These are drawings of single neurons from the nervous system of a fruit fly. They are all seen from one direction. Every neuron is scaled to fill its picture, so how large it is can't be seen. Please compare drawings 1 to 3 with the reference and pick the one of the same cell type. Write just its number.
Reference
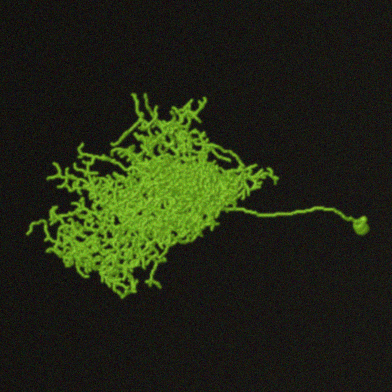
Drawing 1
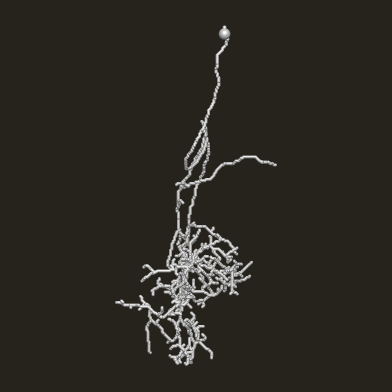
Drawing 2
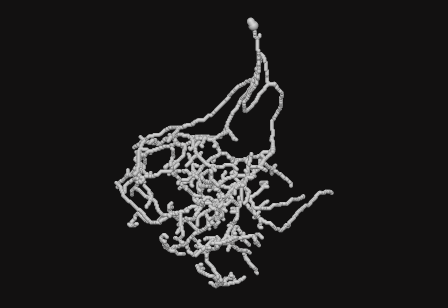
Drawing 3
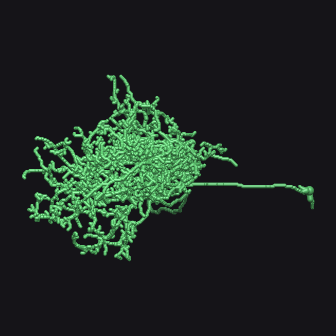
3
